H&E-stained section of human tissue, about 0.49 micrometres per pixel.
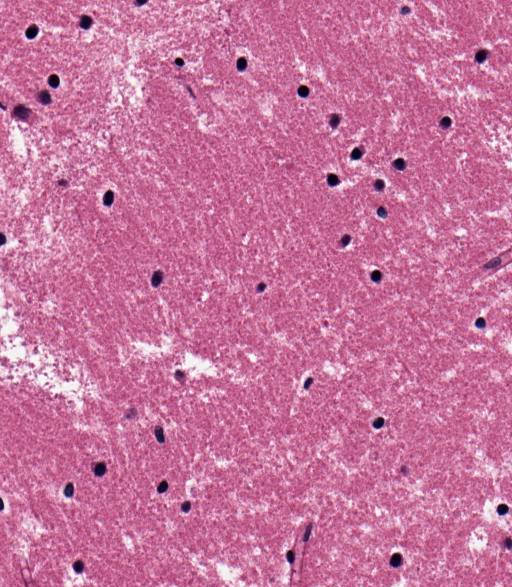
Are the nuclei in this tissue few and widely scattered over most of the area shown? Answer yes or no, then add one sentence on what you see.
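Yes. The nuclei are sparse and spaced apart rather than crowded into clusters.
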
